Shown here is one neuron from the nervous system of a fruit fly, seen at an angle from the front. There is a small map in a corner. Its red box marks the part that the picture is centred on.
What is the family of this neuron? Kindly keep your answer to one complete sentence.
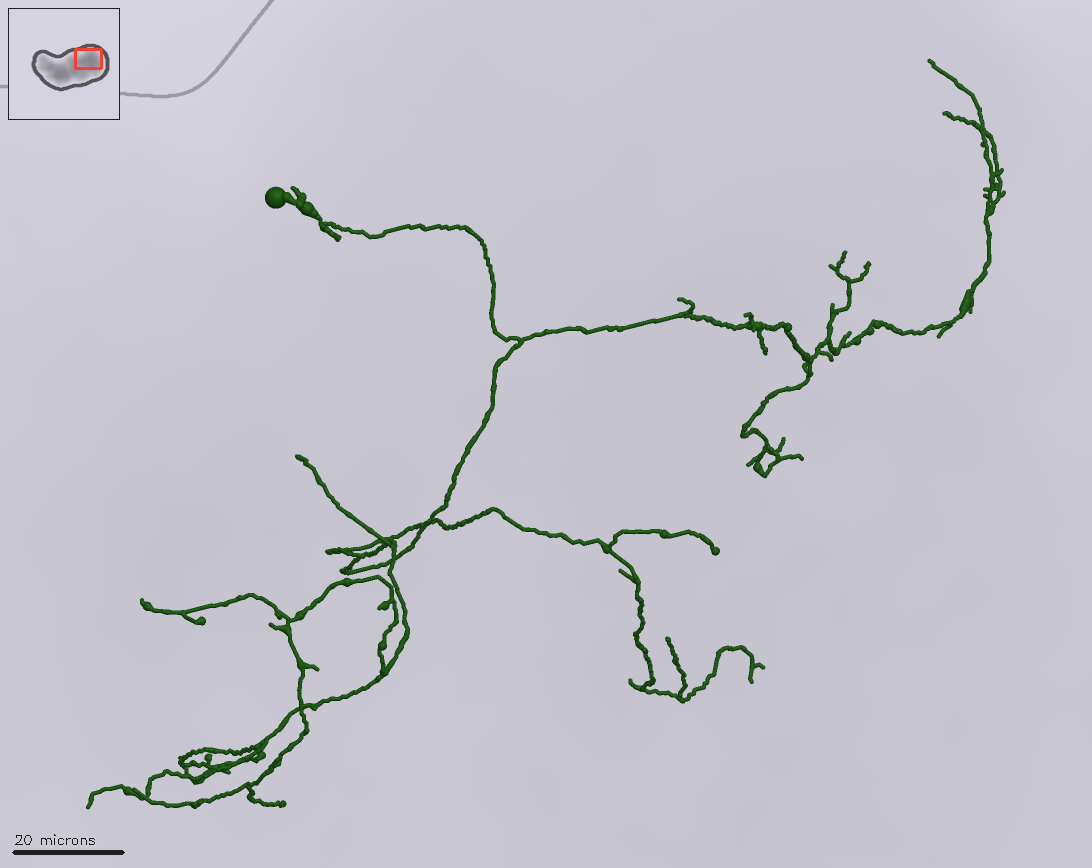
The neuron is filed under family hemilineage SMPad3.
